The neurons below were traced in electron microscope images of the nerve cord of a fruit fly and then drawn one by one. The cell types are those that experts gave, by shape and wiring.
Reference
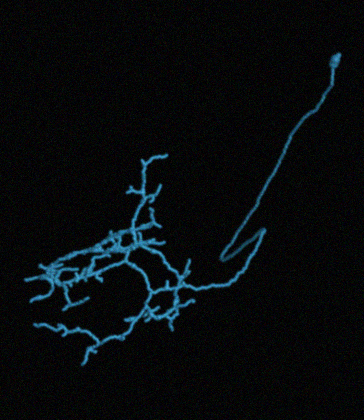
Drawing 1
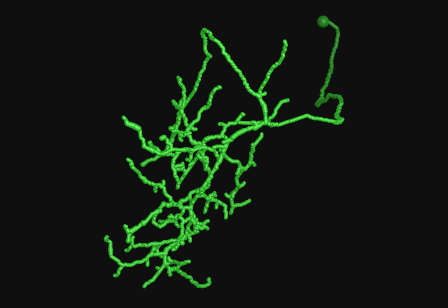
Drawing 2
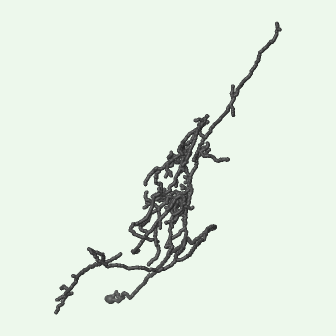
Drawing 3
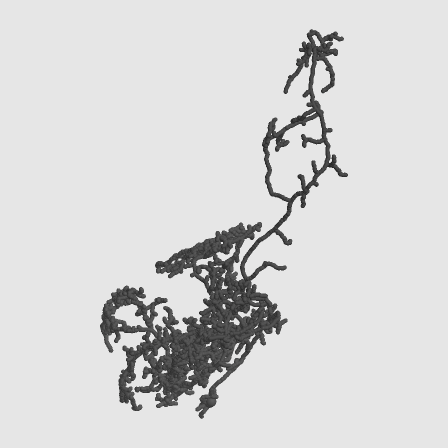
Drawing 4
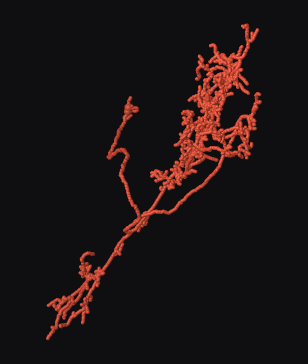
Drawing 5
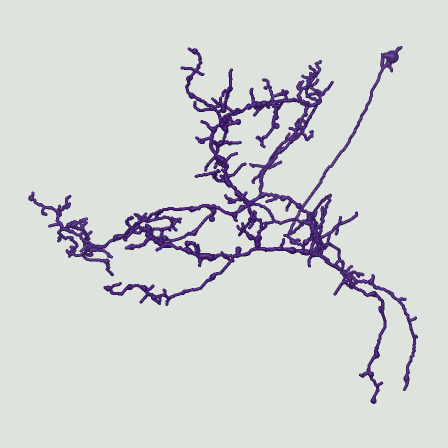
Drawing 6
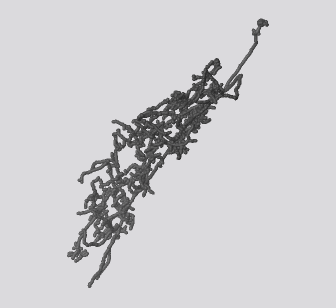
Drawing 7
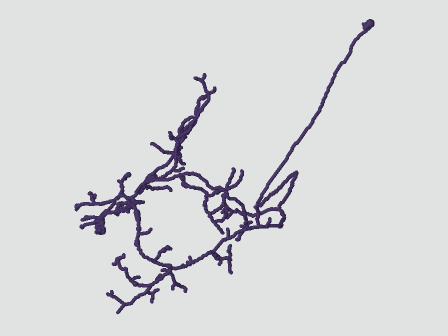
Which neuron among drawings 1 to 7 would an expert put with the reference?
7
